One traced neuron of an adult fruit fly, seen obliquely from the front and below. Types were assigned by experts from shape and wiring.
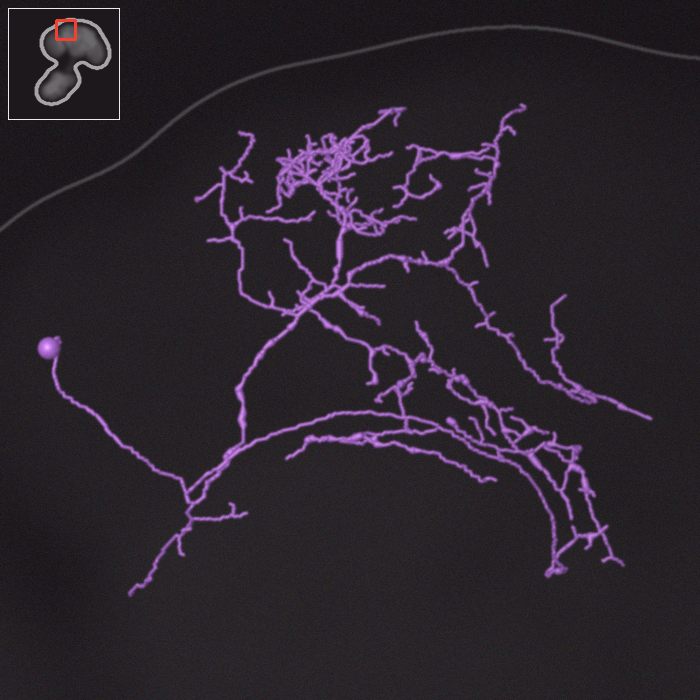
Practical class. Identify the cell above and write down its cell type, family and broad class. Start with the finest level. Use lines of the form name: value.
cell type: SLP229
family: hemilineage SLPav1_medial
broad class: central-brain intrinsic neuron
